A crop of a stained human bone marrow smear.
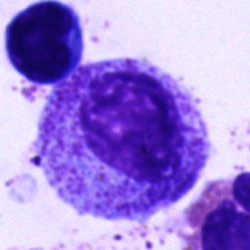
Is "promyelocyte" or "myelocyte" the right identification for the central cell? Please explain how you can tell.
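This one is a promyelocyte. Its outline is roughly round, and the nucleus lies off-centre toward the upper right. The chromatin stains deep purple, with a few small paler patches. Numerous fine purple granules are scattered throughout the cytoplasm.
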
